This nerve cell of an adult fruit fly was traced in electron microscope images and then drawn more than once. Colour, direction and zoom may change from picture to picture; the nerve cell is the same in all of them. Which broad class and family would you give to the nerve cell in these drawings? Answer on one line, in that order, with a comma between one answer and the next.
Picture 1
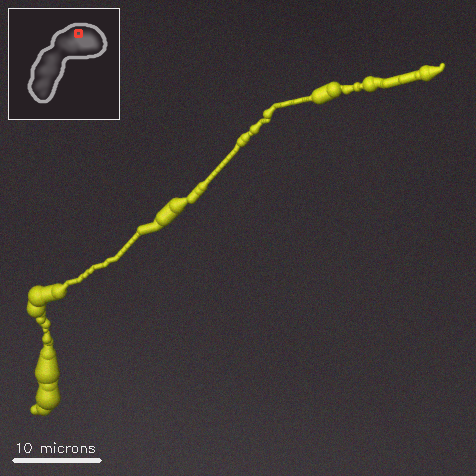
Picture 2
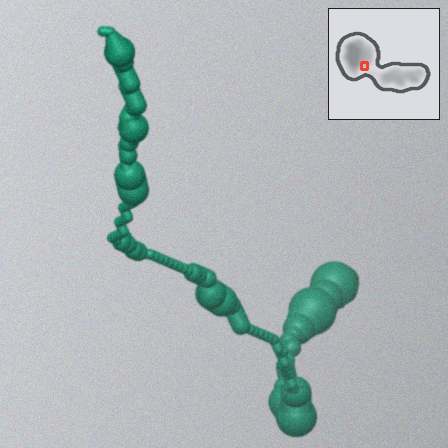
photoreceptor or other optic-lobe sensory neuron, class visual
